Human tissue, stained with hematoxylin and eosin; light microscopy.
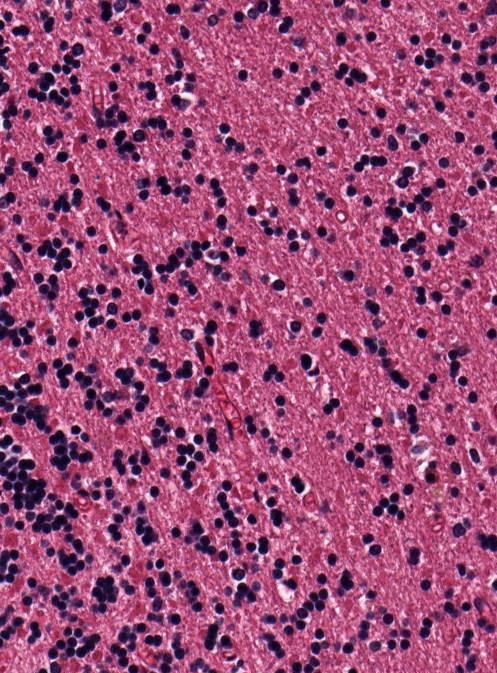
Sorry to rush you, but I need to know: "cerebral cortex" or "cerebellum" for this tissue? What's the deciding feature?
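It's cerebellum. What tips it is the nuclei: most are small, round and darkly stained, with little cytoplasm visible.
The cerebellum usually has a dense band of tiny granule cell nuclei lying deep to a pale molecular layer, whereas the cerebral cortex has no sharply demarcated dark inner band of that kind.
Between them the background is pink and finely fibrillary rather than collagenous. No large cells with abundant cytoplasm and prominent nucleoli appear anywhere here.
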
